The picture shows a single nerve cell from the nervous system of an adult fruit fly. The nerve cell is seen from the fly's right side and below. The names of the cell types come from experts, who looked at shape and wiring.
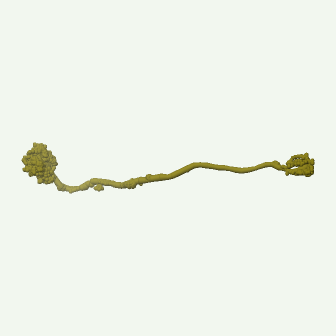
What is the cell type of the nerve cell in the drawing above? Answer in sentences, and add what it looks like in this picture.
It is of cell type L2. It is an optic-lobe intrinsic neuron. The drawing shows no cell body. As drawn here it is more than twice as wide as it is tall.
